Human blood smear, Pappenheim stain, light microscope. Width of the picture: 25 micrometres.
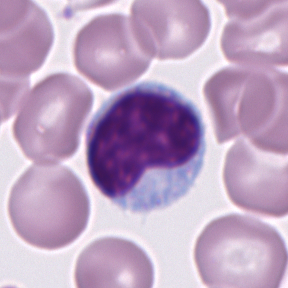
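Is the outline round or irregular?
Round.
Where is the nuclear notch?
On the lower right side, where the cytoplasm is also widest.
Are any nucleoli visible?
No, none.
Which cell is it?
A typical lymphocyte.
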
